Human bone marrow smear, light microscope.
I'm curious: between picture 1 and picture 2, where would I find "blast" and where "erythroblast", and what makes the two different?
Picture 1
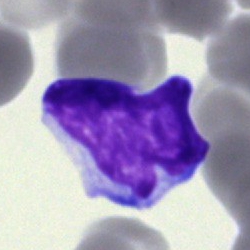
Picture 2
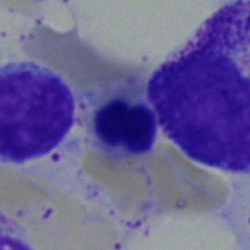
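The blast is in picture 1, the erythroblast in picture 2. The blast's outline carries a rounded knob jutting from its upper right, while the erythroblast's outline is roughly round and faint. The blast's nucleus has an irregular, indented contour and fills most of the cell, its scant cytoplasm lying mainly along the lower edge. The erythroblast's cytoplasm is a scant, pale bluish-grey rim around the nucleus, with no granules visible. Its chromatin is very dense and dark purple, with little visible texture.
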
